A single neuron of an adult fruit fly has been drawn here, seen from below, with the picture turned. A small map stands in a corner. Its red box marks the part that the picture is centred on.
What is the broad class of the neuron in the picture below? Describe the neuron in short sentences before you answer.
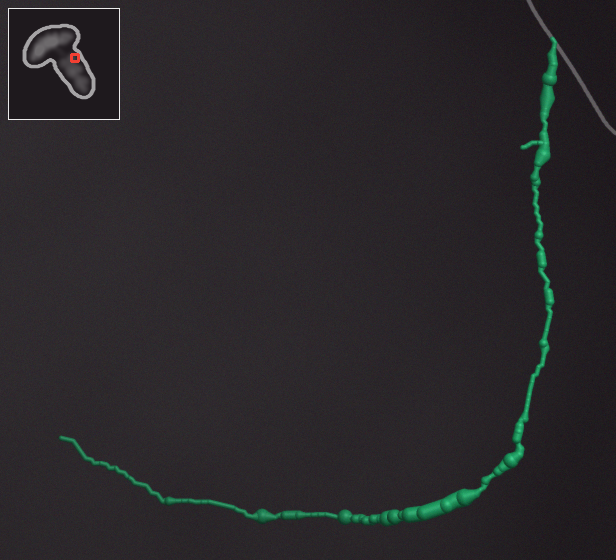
The drawing shows no cell body. It has a dozen or fewer branch ends. Its broad class is sensory neuron entering the nerve cord.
